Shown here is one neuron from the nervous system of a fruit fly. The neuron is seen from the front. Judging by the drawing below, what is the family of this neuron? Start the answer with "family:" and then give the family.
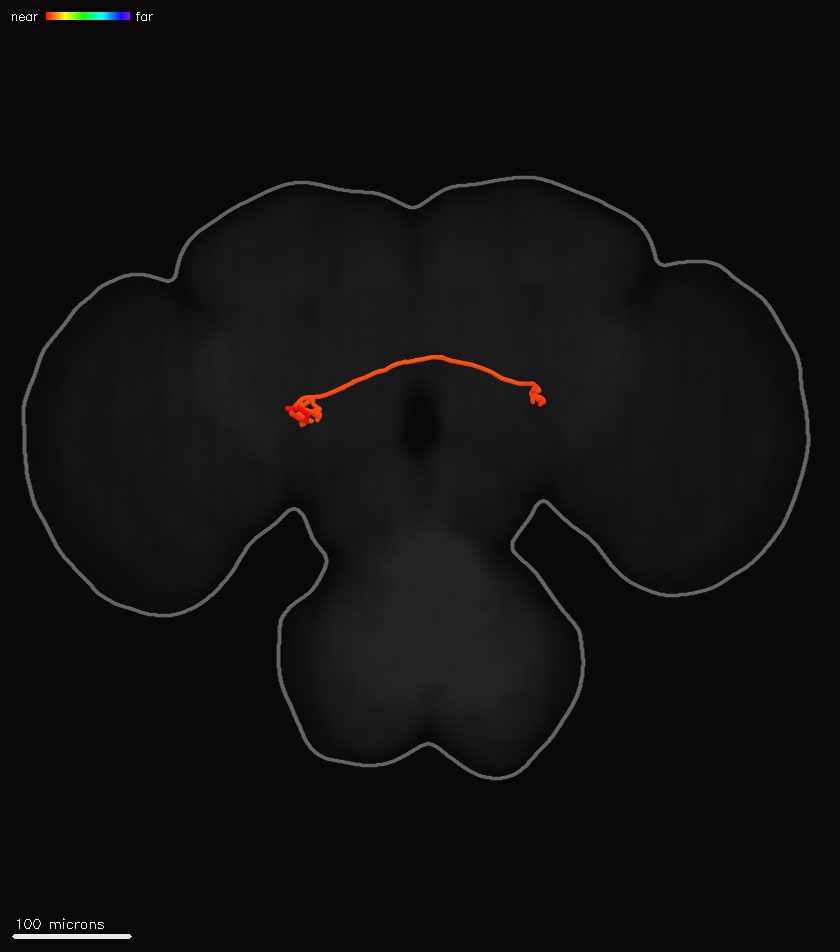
family: class olfactory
